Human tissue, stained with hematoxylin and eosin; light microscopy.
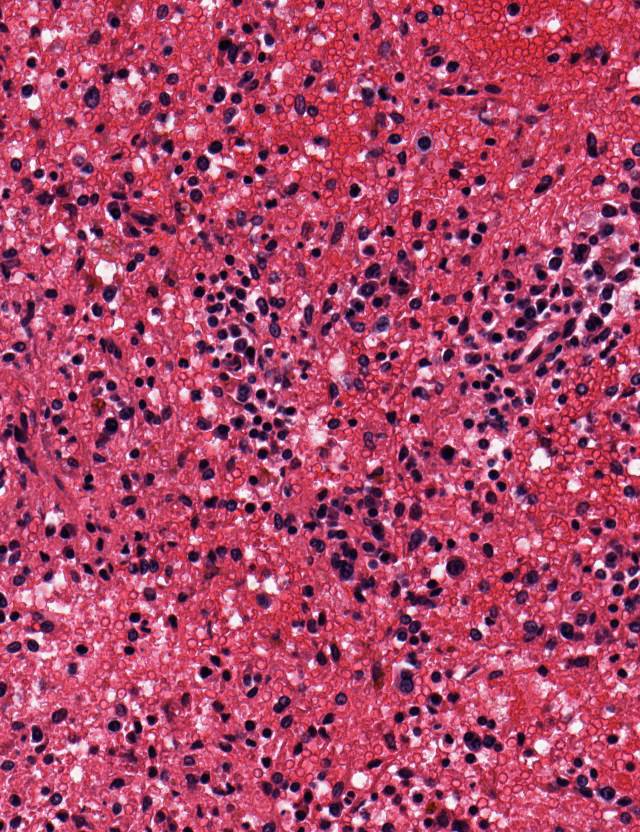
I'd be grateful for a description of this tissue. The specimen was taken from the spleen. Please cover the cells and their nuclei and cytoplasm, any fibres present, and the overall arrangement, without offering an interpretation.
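Most of the nucleated cells are small, each with a round, dark nucleus and little cytoplasm. Small, clear, empty spaces lie scattered across the whole field. No epithelium or glands appear anywhere in the field.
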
